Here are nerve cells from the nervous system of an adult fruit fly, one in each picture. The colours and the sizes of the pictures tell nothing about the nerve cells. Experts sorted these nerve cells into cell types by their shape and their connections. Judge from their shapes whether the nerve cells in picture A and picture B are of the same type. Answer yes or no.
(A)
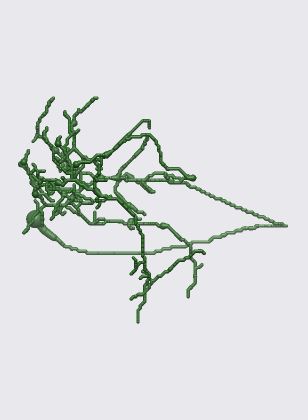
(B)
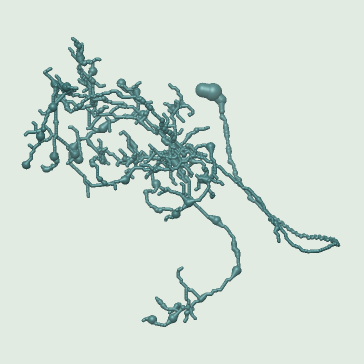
no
